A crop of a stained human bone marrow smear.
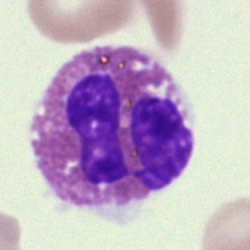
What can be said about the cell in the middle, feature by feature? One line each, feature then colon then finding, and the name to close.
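Chromatin: dense, dark purple
Nucleoli: none visible
Cytoplasm: a few tiny orange-red dots near the top of the cell
Name: eosinophil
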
